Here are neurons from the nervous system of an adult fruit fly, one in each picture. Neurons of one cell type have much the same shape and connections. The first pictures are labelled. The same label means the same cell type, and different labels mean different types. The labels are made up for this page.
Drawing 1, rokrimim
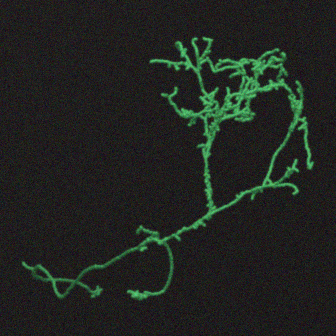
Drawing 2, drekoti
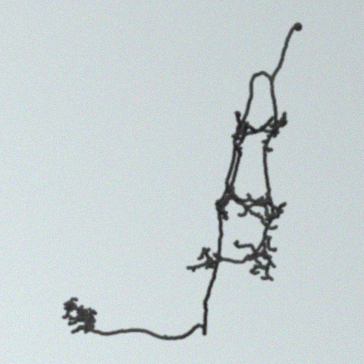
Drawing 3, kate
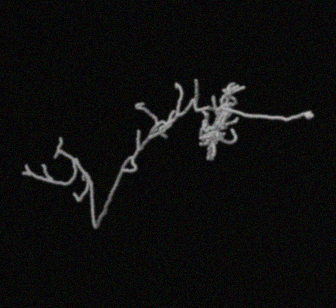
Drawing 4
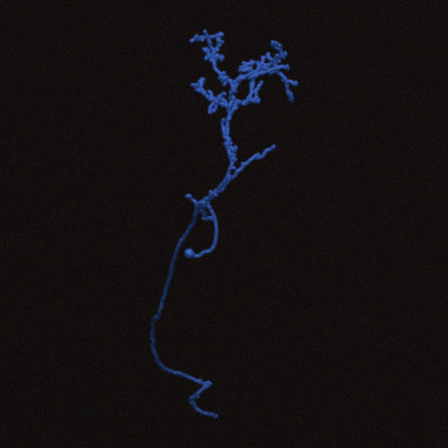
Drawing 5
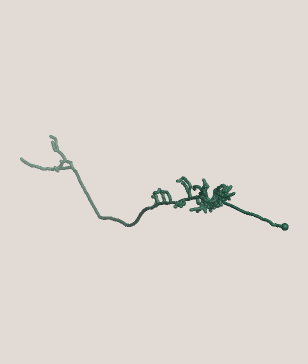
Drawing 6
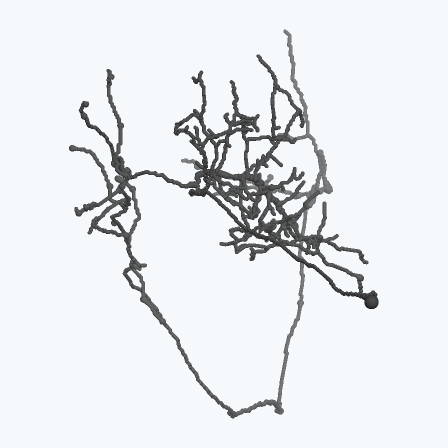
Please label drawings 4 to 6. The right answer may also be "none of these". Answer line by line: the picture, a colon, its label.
4: rokrimim
5: kate
6: kate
